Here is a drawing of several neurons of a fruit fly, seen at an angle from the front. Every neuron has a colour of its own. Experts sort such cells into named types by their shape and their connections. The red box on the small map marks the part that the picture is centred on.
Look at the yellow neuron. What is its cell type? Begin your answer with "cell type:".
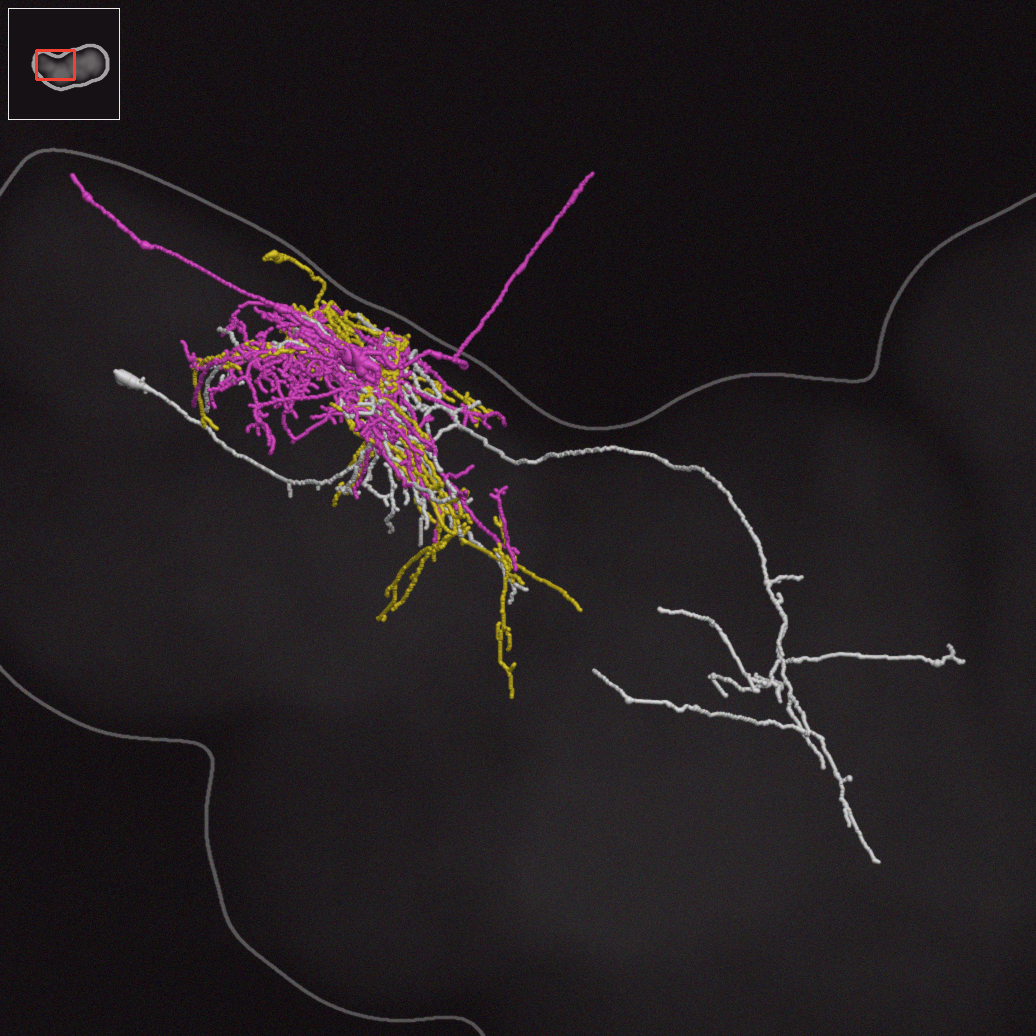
cell type: INXXX261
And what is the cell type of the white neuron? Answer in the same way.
cell type: IN27X023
